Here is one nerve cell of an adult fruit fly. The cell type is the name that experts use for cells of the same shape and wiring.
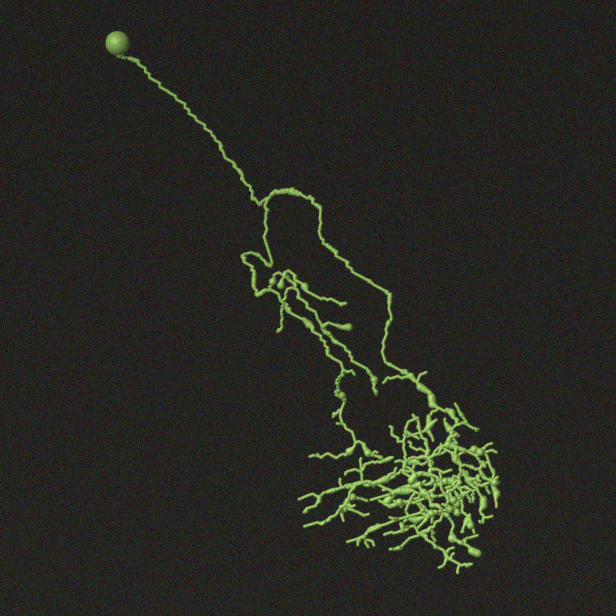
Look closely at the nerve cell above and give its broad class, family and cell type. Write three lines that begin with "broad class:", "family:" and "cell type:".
broad class: optic-lobe intrinsic neuron
family: Li
cell type: Li21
